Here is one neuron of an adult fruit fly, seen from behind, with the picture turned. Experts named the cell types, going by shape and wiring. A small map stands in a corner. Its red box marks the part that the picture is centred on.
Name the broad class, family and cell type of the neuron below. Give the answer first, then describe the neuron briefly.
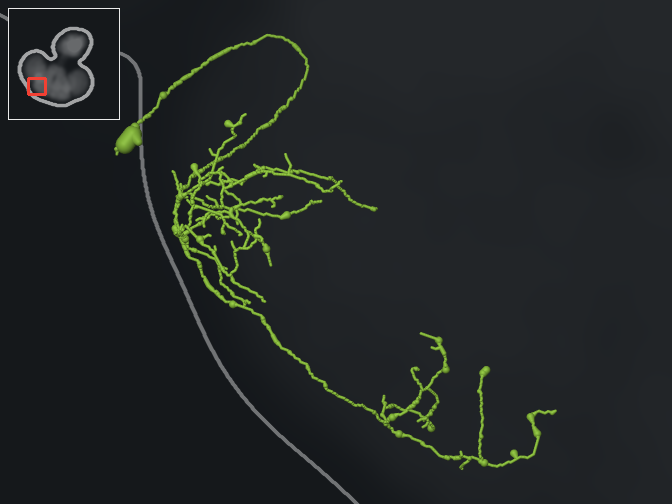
This is a central-brain intrinsic neuron. Its family is hemilineage VPNl&d1_dorsal. Its cell type is CB1909. The cell body is at the upper left of the picture. The picture shows dozens of branch ends.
